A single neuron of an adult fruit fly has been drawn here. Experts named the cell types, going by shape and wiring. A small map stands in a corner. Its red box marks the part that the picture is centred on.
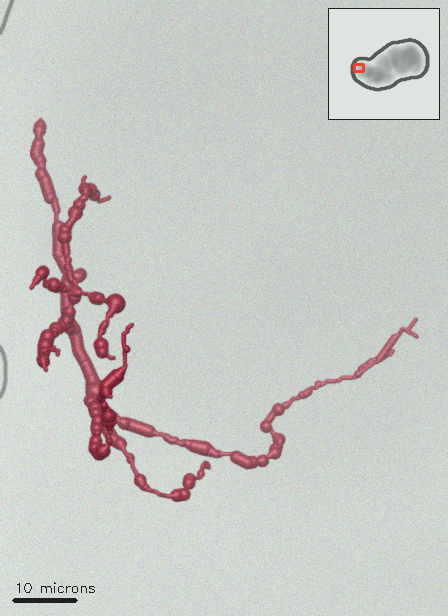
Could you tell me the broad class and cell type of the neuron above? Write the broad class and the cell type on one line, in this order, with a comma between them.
sensory neuron entering the nerve cord, SNxx17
